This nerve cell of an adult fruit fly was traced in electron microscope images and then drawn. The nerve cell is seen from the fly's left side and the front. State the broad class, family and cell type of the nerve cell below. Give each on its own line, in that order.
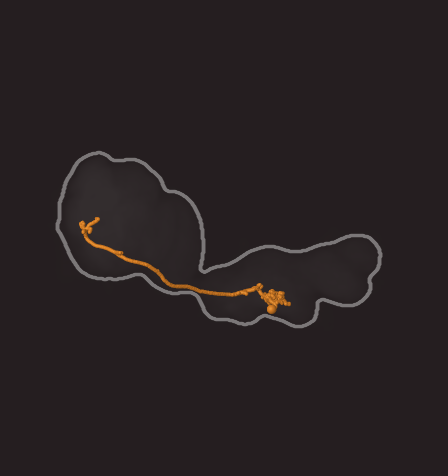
ascending neuron
hemilineage 10B
AN10B019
